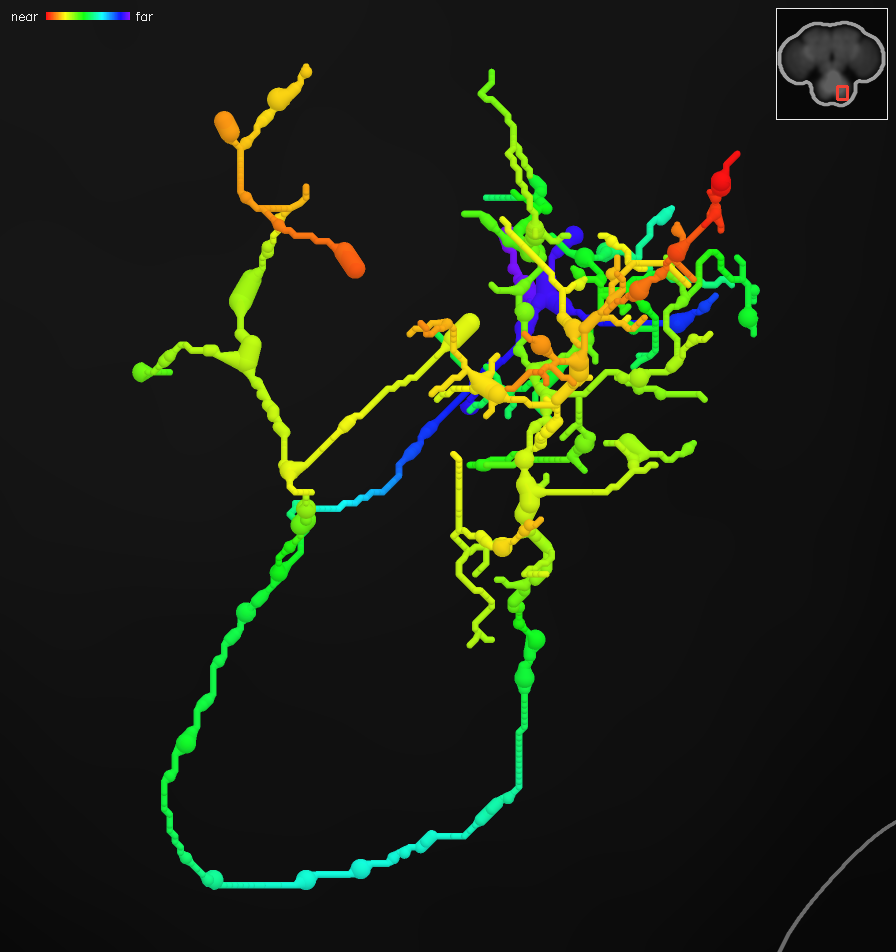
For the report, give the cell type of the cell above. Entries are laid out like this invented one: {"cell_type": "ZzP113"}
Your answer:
{"cell_type": "IN01B051_a"}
